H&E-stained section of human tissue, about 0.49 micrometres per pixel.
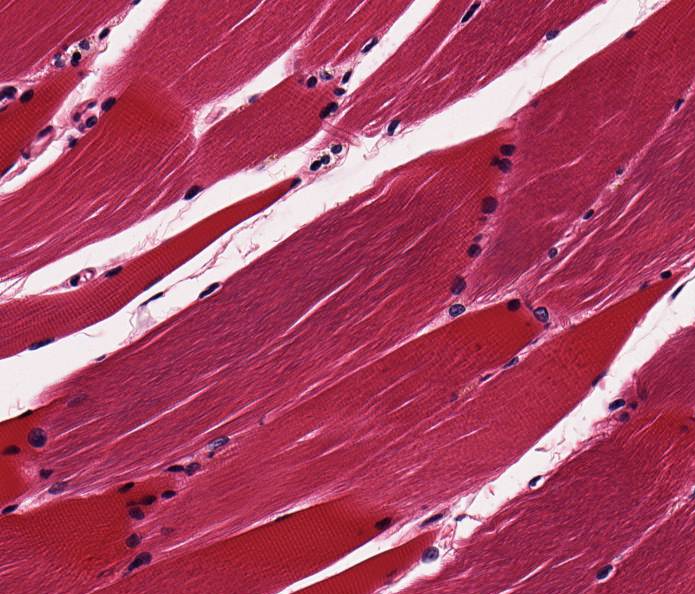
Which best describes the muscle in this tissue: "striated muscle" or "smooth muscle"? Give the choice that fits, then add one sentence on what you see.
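Striated muscle. Fine transverse cross-striations can be seen within several of the fibres.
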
